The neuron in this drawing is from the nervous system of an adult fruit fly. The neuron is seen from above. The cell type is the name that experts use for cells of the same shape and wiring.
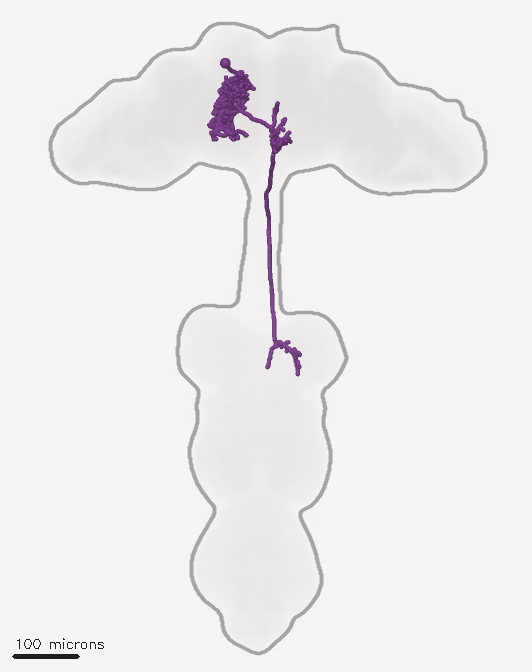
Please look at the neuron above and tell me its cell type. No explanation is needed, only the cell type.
DNg60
